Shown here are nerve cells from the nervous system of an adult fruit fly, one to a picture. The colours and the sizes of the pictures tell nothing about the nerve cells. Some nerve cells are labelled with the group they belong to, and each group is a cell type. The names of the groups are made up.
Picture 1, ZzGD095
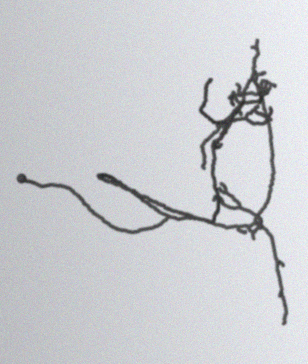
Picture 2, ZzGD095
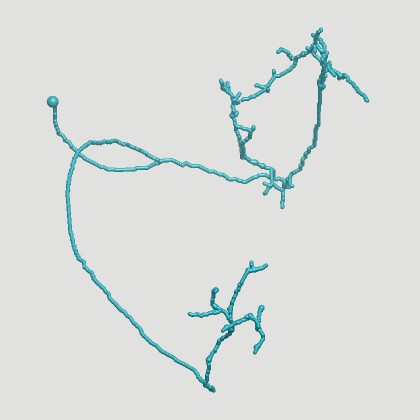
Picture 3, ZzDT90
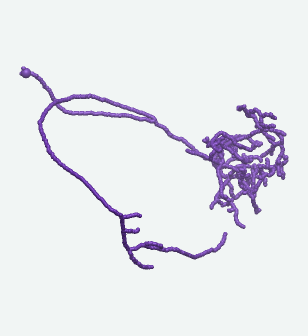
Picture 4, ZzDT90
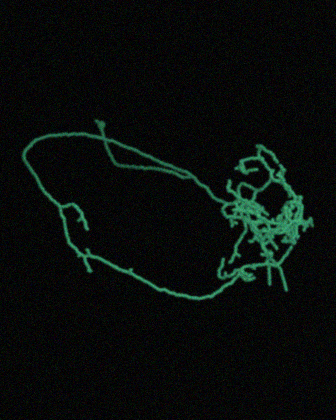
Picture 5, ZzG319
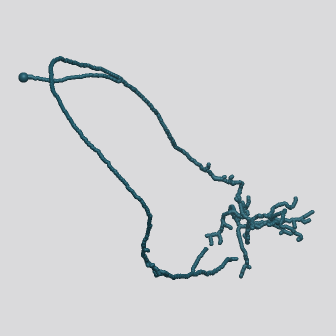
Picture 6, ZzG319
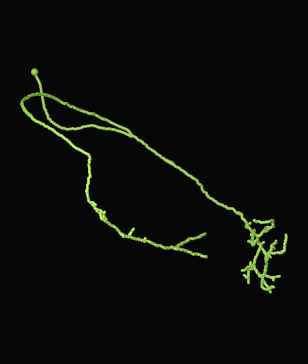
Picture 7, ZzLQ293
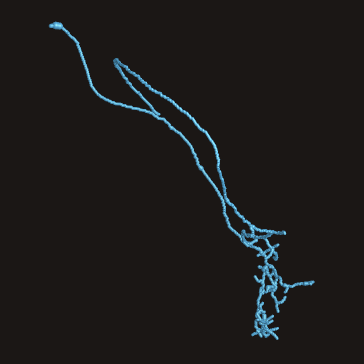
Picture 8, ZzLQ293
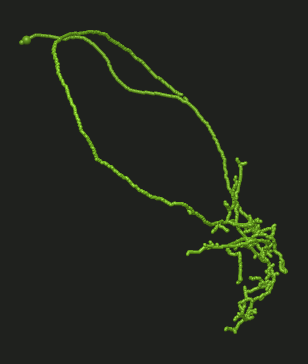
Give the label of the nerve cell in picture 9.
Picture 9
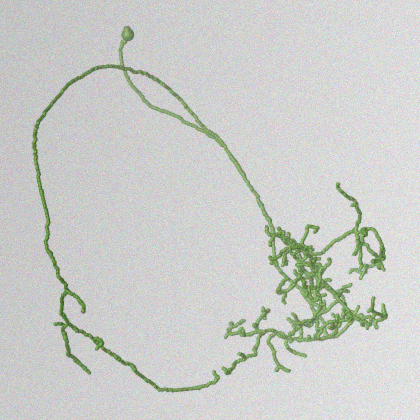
ZzDT90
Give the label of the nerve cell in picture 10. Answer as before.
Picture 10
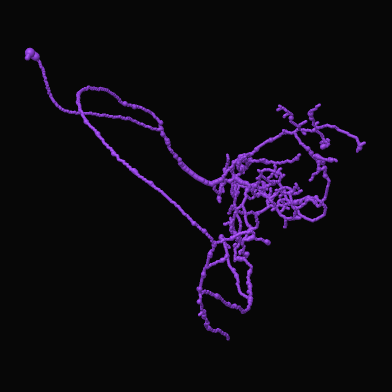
ZzDT90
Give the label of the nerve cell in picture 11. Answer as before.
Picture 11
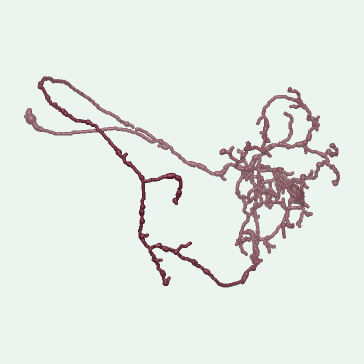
ZzDT90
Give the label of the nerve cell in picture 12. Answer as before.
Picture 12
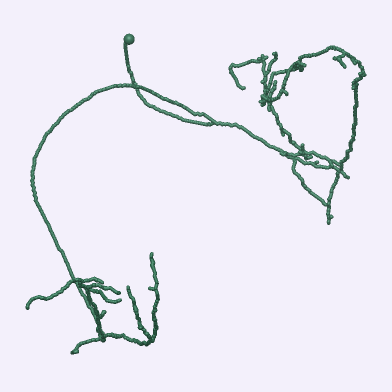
ZzGD095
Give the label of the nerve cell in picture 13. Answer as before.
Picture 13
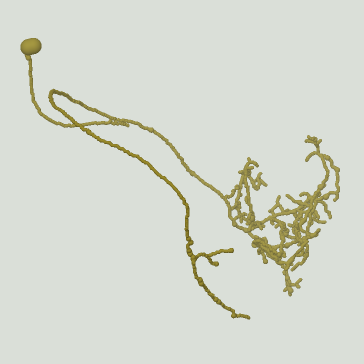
ZzDT90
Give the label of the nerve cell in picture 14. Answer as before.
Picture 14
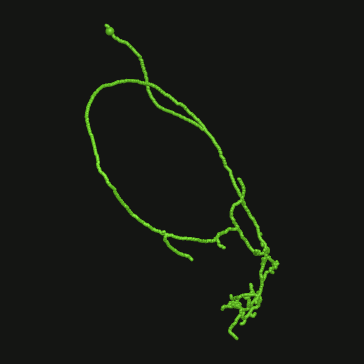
ZzLQ293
